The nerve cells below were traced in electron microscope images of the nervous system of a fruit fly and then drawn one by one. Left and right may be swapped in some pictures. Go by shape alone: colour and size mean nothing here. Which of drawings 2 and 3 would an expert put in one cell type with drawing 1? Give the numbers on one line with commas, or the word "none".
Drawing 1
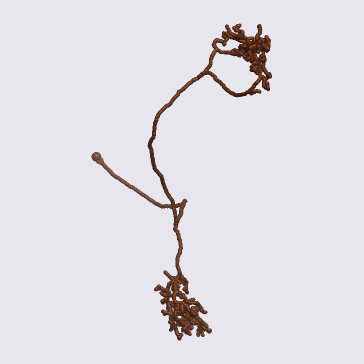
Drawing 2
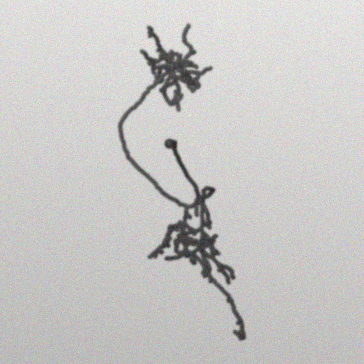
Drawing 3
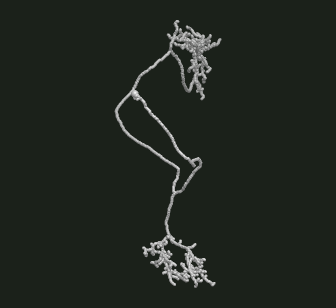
3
